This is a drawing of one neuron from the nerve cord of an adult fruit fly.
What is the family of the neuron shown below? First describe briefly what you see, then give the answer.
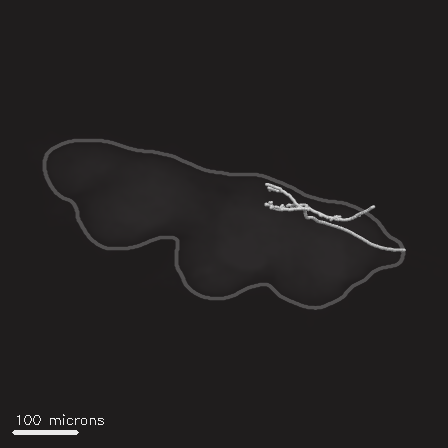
No cell body is drawn. From left to right in the picture it spans about 200 microns. Its broad class is sensory neuron ascending to the brain. Its family is called class mechanosensory proprioceptive.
